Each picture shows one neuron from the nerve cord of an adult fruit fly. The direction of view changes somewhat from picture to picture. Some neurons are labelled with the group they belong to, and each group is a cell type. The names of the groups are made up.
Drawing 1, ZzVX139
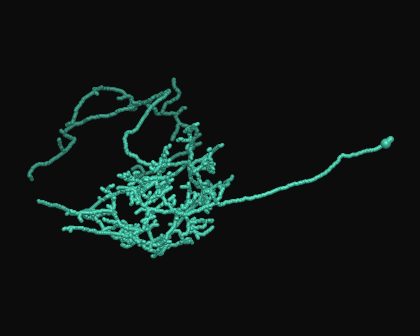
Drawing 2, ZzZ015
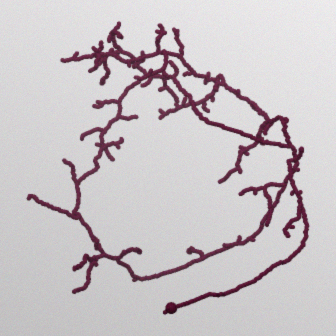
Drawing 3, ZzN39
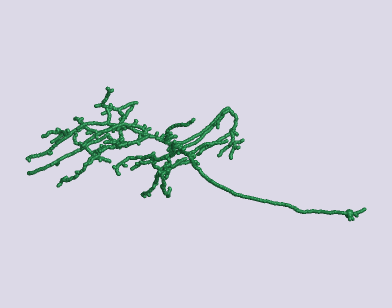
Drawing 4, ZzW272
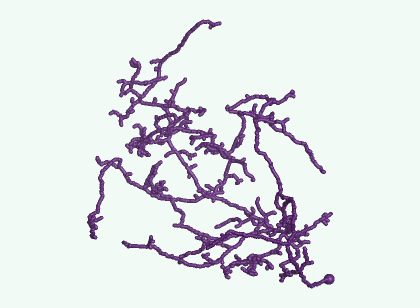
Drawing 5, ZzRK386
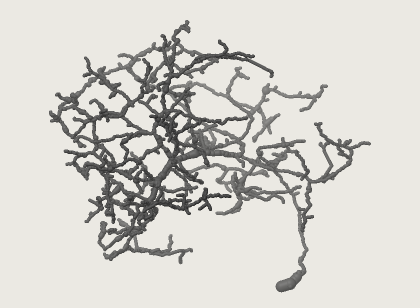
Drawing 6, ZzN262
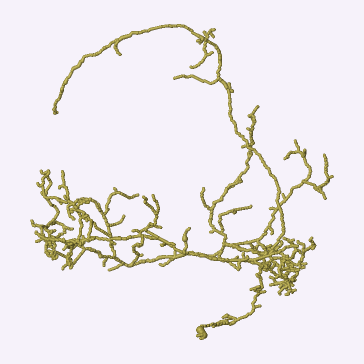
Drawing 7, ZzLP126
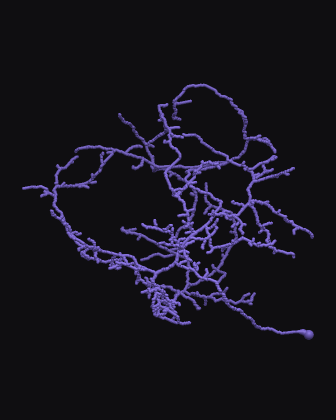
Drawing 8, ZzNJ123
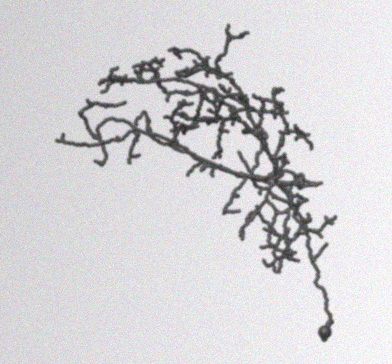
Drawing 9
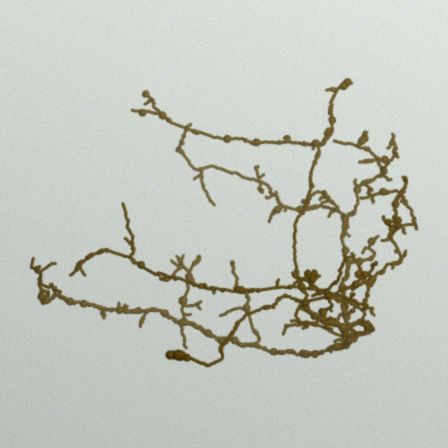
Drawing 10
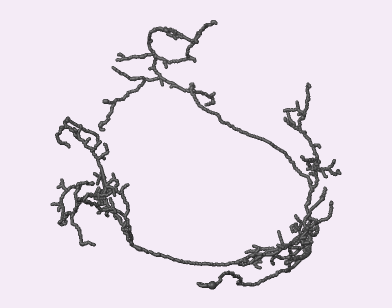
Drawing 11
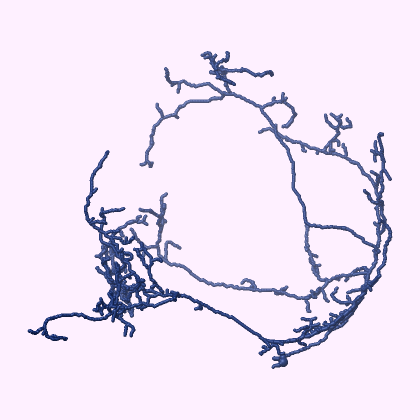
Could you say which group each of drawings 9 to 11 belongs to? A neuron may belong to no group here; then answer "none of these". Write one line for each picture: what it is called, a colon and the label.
9: ZzN262
10: ZzZ015
11: ZzZ015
